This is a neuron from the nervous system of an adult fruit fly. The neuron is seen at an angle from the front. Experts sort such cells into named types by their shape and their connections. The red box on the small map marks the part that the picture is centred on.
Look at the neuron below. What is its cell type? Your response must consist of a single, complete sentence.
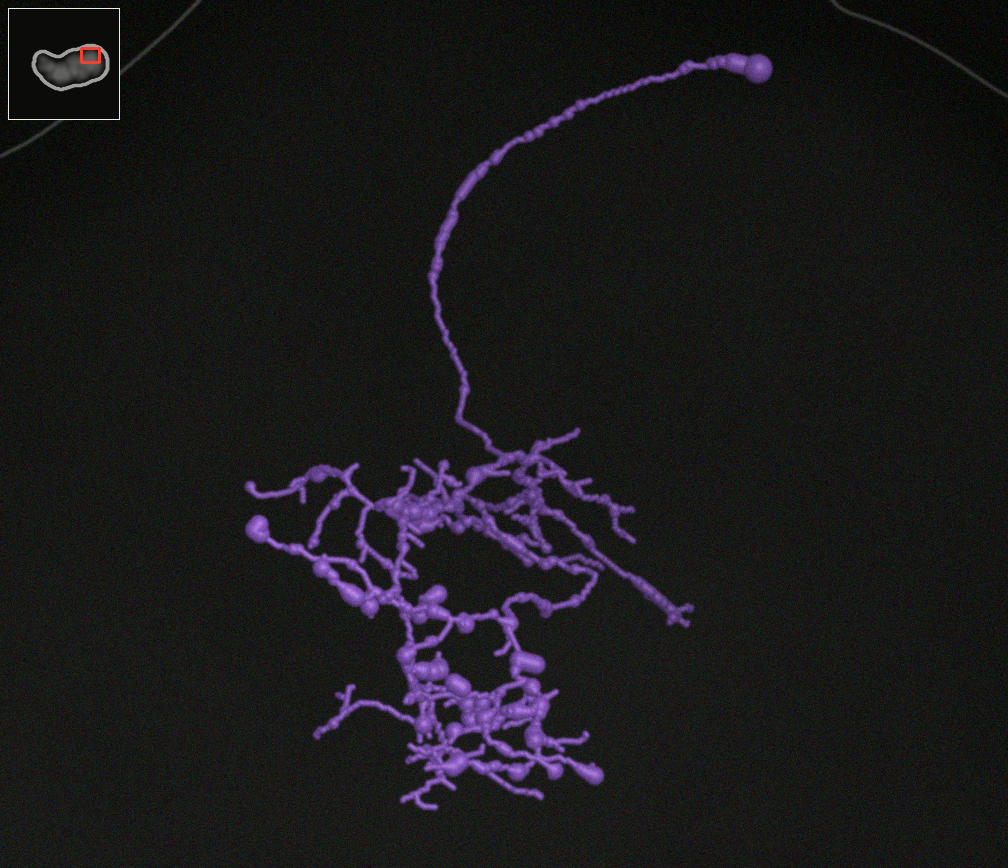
On the level of cell type, this neuron is CB1171.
